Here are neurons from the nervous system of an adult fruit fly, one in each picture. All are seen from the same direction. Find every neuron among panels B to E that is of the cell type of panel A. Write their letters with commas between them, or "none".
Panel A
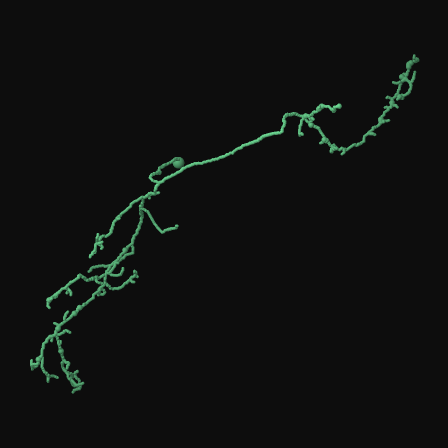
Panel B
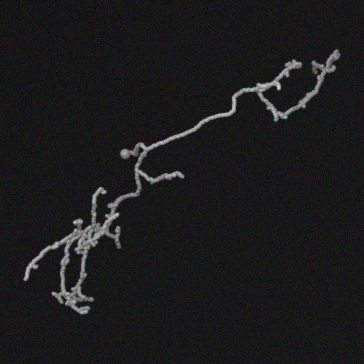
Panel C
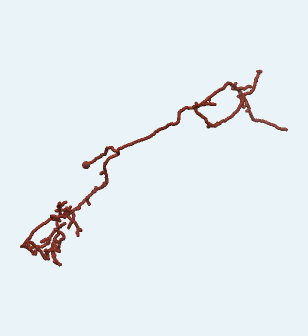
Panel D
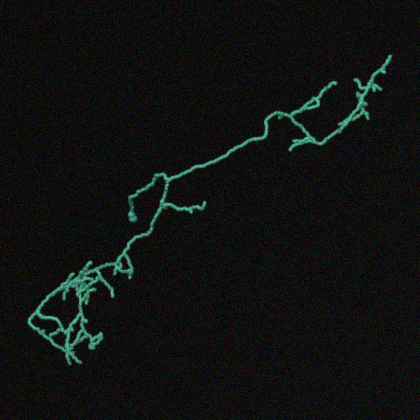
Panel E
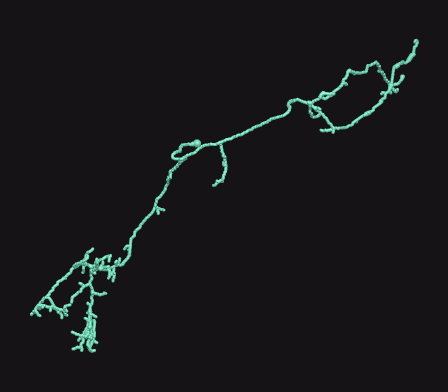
none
